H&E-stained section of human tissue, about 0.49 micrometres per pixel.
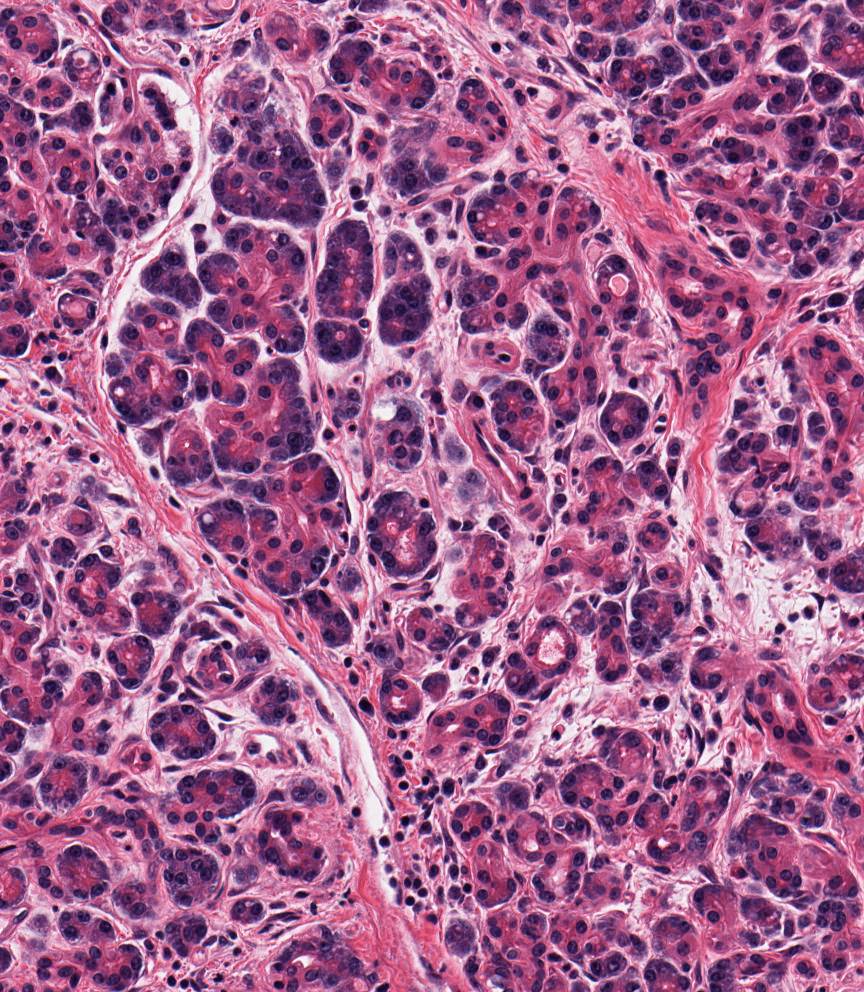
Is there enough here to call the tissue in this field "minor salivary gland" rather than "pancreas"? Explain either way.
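This is pancreas. Its acinar cells stain purple toward the base and pinker toward the lumen, and their round nuclei sit toward the base.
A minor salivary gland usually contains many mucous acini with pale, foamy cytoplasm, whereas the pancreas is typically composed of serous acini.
Between the lobules run fibrous bands of wavy pink collagen fibres with scattered elongated nuclei, and no fat cells are present in the field.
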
